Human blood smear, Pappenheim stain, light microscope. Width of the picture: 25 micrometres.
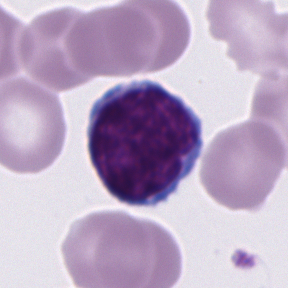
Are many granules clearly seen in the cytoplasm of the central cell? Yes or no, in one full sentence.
No, the cytoplasm of this cell holds no visible granules.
